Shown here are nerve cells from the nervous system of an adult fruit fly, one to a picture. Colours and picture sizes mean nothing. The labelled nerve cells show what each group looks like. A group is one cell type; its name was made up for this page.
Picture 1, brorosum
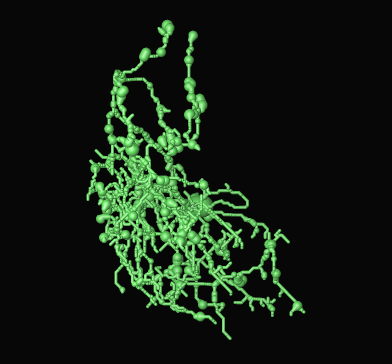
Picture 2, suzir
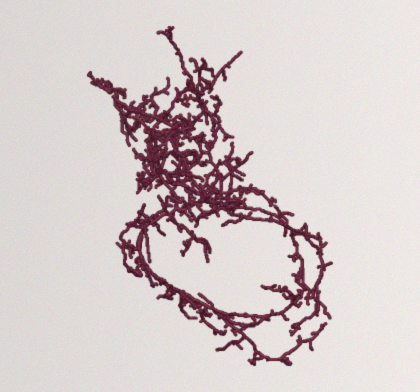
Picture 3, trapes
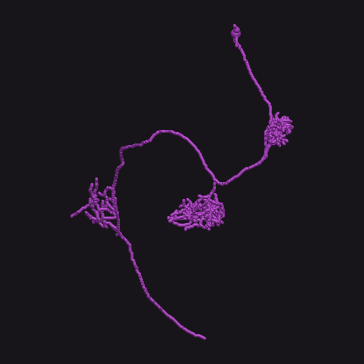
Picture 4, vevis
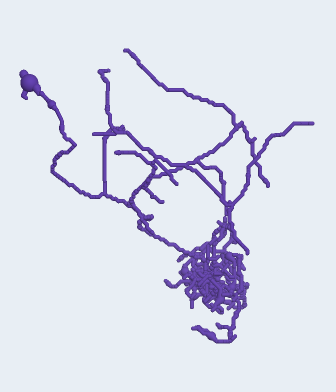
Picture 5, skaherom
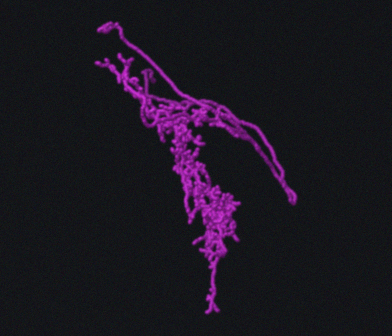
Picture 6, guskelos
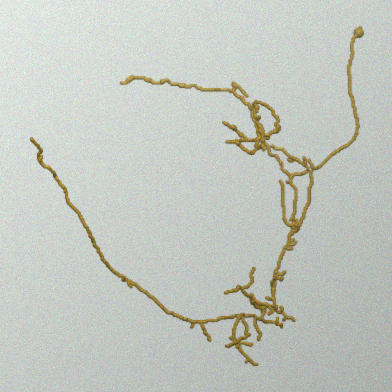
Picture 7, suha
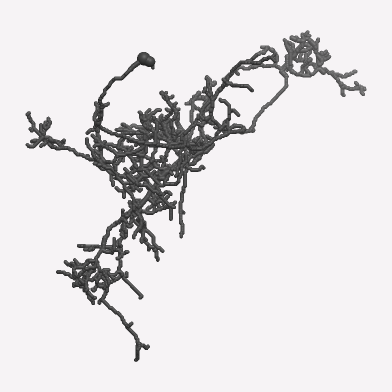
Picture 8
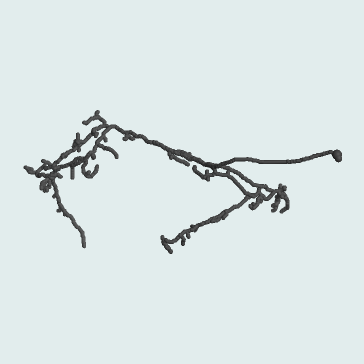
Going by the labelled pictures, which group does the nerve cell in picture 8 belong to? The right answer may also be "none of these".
guskelos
